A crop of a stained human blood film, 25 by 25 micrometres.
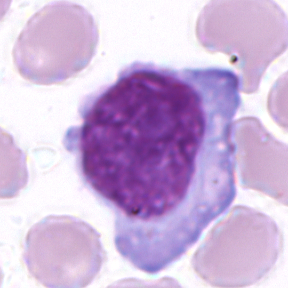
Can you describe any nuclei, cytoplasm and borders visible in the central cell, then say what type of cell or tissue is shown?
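Start with the nucleus: it is roundish, with no lobes and no deep indentation, and it sits off-centre toward the upper left of the cell. Now scan the cytoplasm, and you won't find any distinct granules. Notice, too, the small pale blue bulge jutting out from the left edge. What you have here is a plasma cell.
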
